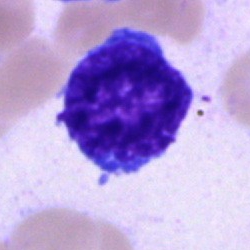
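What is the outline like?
Irregular, with a ragged edge along the left side.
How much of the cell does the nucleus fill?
Nearly all of it.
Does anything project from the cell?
Yes, a small rounded bleb from the bottom edge.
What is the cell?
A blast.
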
